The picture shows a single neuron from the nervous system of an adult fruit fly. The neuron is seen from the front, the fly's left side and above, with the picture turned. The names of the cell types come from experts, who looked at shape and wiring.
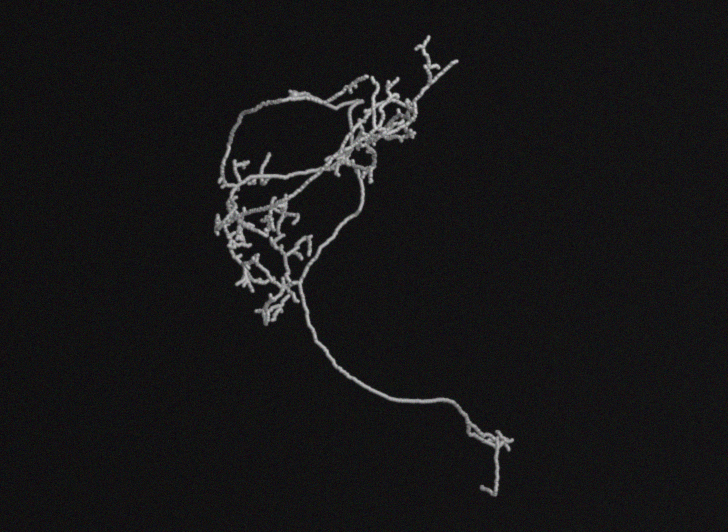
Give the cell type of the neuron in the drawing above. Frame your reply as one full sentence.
This neuron is typed as SMP717m.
